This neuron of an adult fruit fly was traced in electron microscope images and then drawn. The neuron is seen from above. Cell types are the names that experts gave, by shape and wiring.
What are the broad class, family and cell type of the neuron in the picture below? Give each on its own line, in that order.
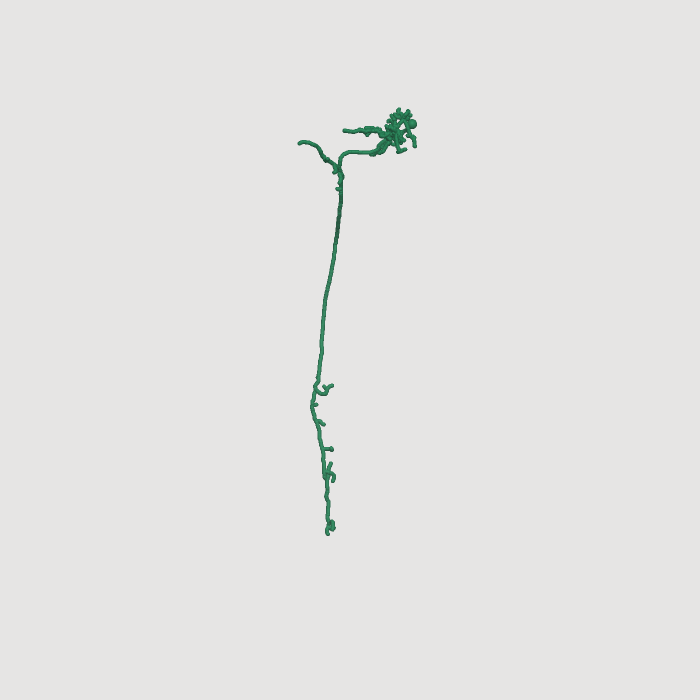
descending neuron
hemilineage LB7
DNge091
